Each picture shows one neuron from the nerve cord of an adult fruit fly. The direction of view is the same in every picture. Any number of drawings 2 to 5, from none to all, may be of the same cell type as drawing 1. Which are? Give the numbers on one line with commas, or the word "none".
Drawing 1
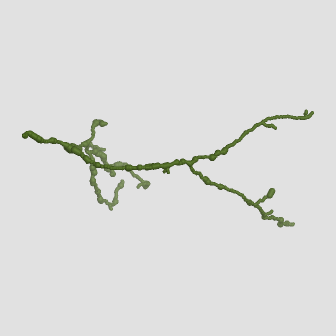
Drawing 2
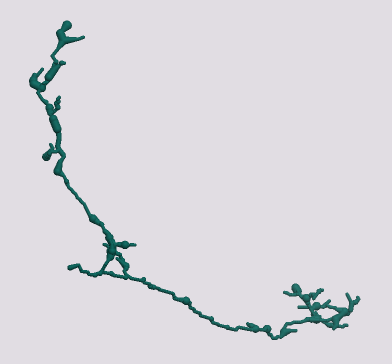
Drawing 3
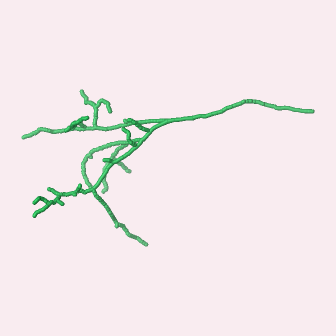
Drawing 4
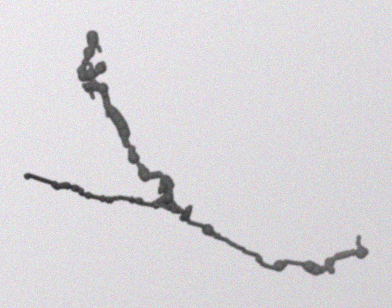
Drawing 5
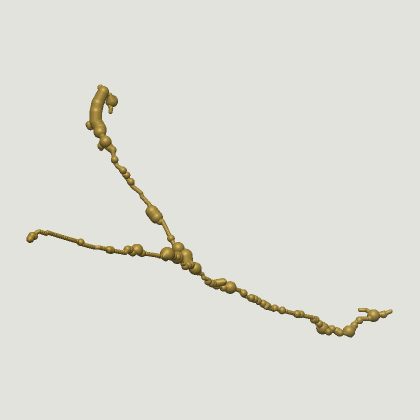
none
